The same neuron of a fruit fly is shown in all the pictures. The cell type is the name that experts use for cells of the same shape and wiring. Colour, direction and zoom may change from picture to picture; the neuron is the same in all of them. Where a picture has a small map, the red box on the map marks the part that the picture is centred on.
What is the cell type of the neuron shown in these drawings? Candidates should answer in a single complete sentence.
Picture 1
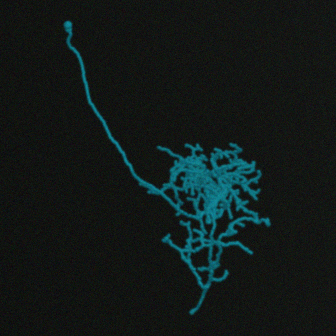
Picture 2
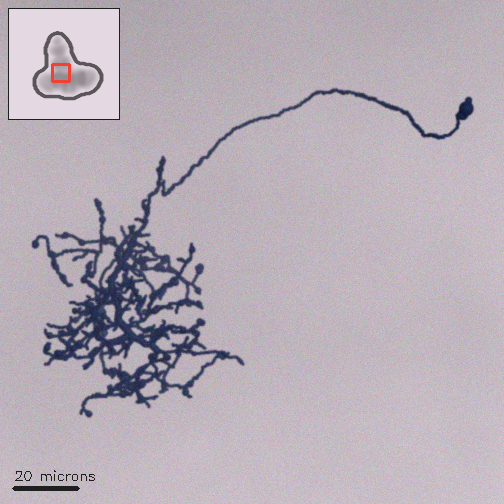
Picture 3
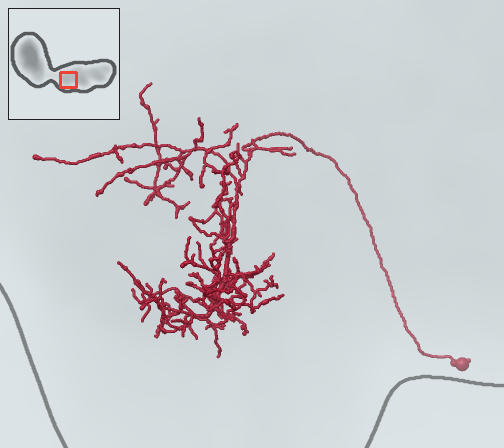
Cell type IN12B036 is what this neuron is.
